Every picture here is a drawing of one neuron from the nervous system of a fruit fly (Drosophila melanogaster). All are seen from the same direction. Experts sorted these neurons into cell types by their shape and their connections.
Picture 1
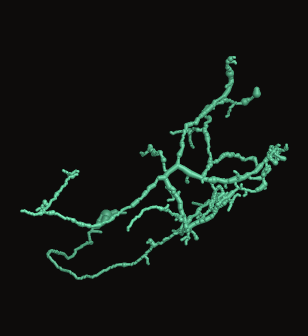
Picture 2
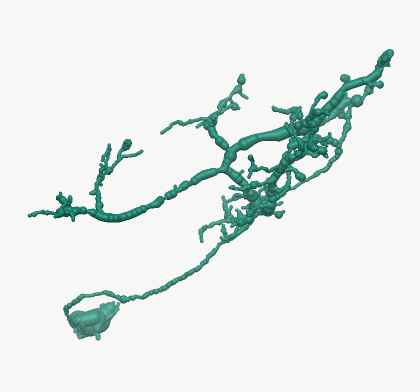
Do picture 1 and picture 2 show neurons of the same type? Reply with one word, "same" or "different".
same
